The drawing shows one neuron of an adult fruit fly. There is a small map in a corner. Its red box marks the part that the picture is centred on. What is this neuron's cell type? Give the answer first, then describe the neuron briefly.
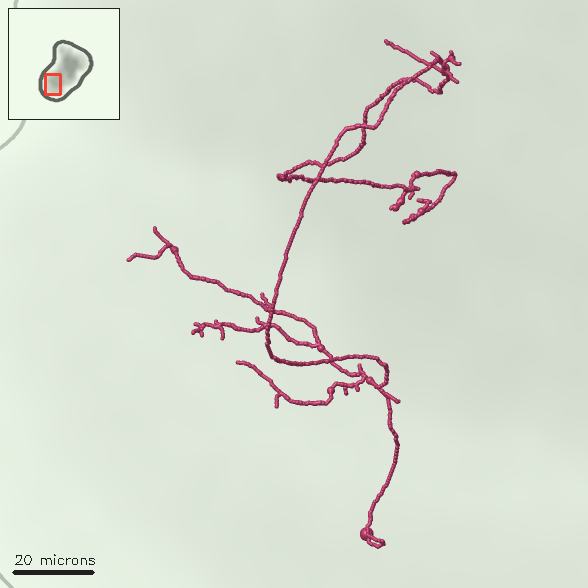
Its cell type is MeTu4e. This is a visual projection neuron. From top to bottom in the picture it spans about 130 microns. In this view it is taller than it is wide.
